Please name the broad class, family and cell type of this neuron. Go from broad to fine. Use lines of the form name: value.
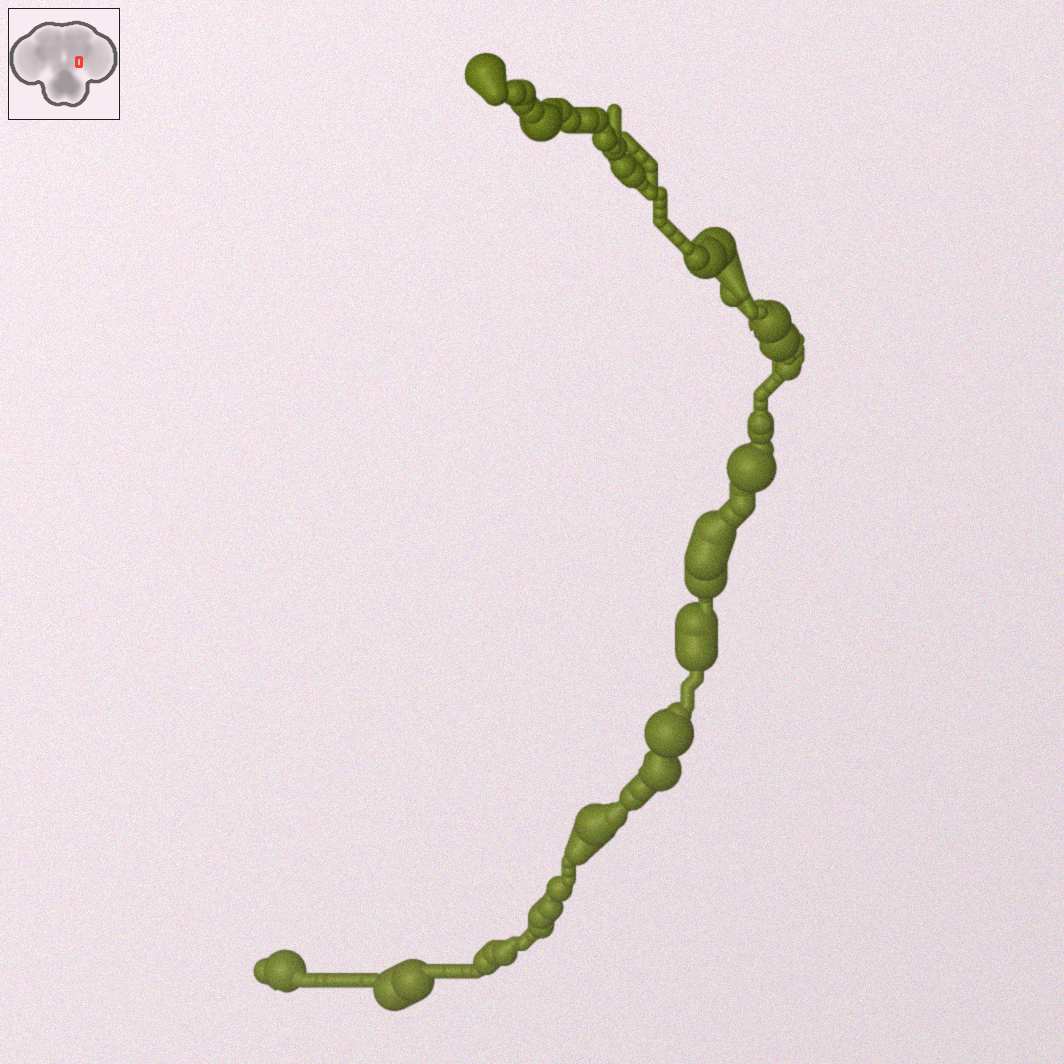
broad class: sensory neuron entering the brain
family: class mechanosensory
cell type: JO-A2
